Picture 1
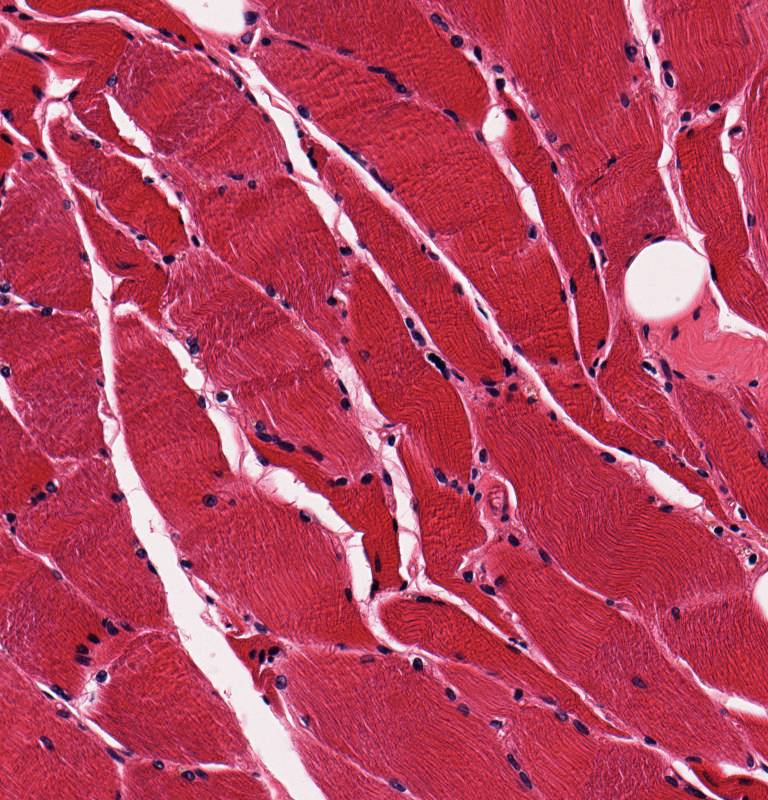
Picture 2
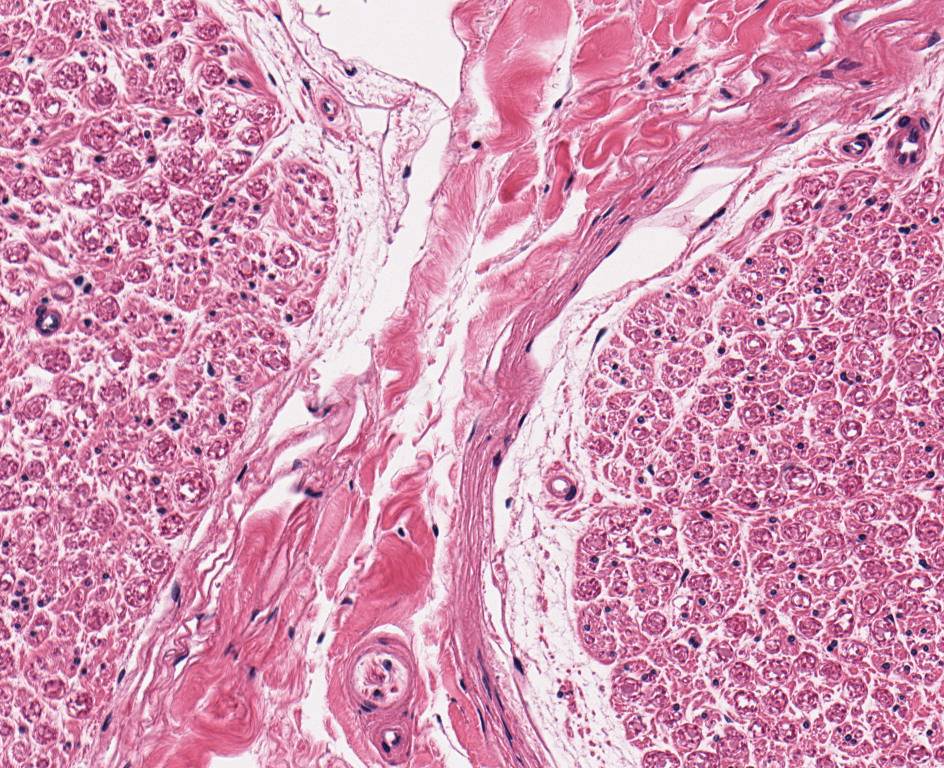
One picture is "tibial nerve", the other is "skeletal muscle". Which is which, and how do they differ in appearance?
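Skeletal muscle appears in picture 1, the tibial nerve in picture 2. In picture 1, long fibres lie side by side, running diagonally from upper left to lower right, their cytoplasm stained deep red with eosin and their flattened, dark nuclei at the fibre edges rather than in the centres. White clefts between many adjacent fibres are a shrinkage artefact. Picture 2 shows compartments with round profiles and small, dark, sparsely scattered nuclei, beside a central band of thick, wavy, bright pink collagen bundles with thin, elongated dark nuclei aligned along it.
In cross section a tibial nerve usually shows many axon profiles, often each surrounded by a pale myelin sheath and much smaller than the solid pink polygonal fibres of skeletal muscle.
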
